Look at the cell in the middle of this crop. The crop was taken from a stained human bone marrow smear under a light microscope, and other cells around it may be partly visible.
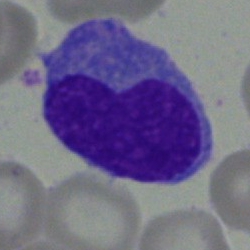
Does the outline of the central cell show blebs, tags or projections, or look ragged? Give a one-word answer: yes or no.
Yes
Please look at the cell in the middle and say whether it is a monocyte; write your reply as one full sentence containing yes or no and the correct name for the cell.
Yes, the cell sitting in the middle of this smear crop is a monocyte.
